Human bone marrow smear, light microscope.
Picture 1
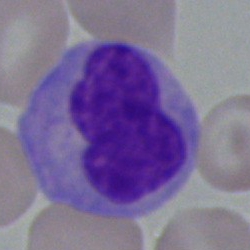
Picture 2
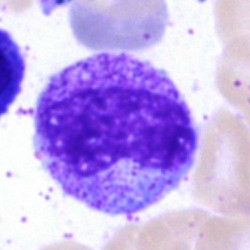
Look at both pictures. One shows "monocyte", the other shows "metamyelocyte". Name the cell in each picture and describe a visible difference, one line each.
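Picture 1: monocyte. No distinct granules can be seen in the cytoplasm.
Picture 2: metamyelocyte. Many fine purple granules are scattered through the cytoplasm.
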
